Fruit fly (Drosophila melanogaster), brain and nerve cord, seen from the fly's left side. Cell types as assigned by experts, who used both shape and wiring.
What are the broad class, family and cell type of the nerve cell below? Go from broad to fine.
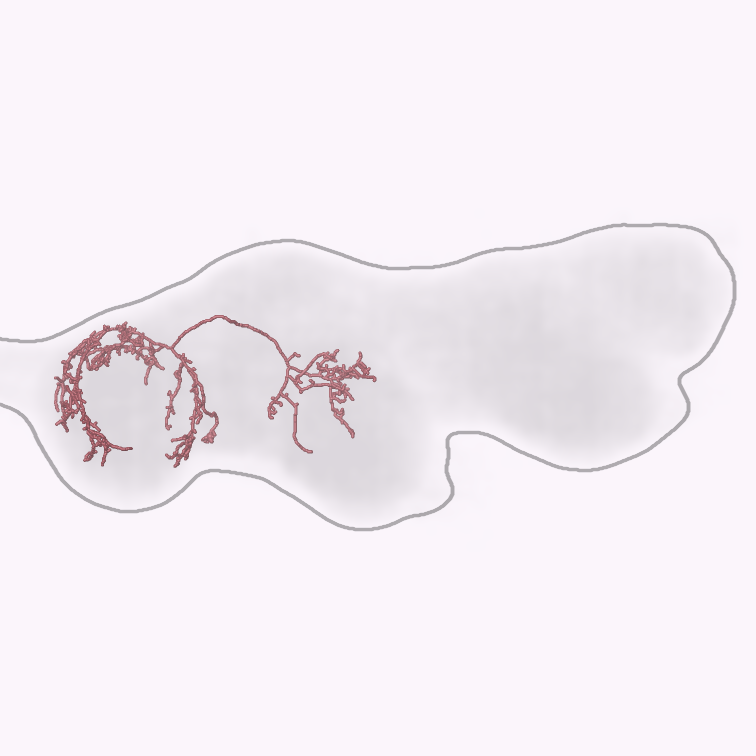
nerve-cord intrinsic neuron; hemilineage 03A; IN03A009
